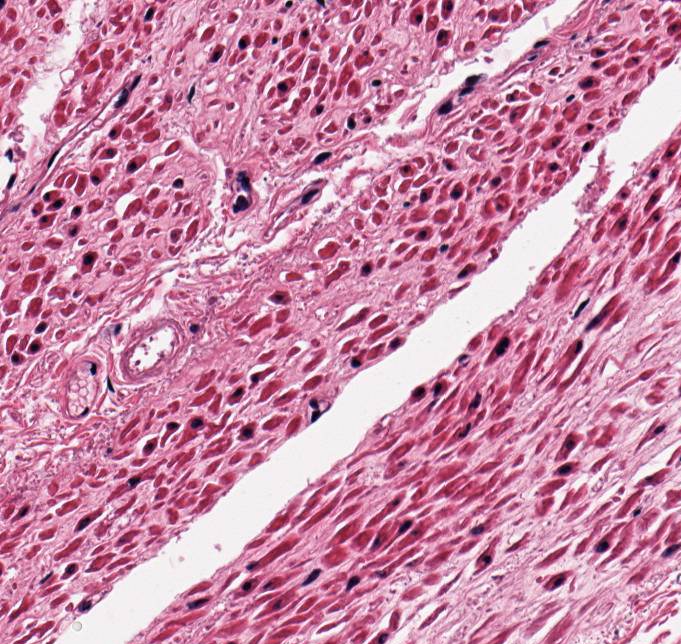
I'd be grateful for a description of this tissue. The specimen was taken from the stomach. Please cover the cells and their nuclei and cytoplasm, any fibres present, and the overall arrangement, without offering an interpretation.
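Upper left, smooth muscle cells cut across form rounded to polygonal pink profiles, many with a single central dark nucleus in eosinophilic cytoplasm. Lower right, the cells are cut lengthwise, running parallel to the cleft with elongated nuclei. No epithelium appears anywhere, even along the cleft.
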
